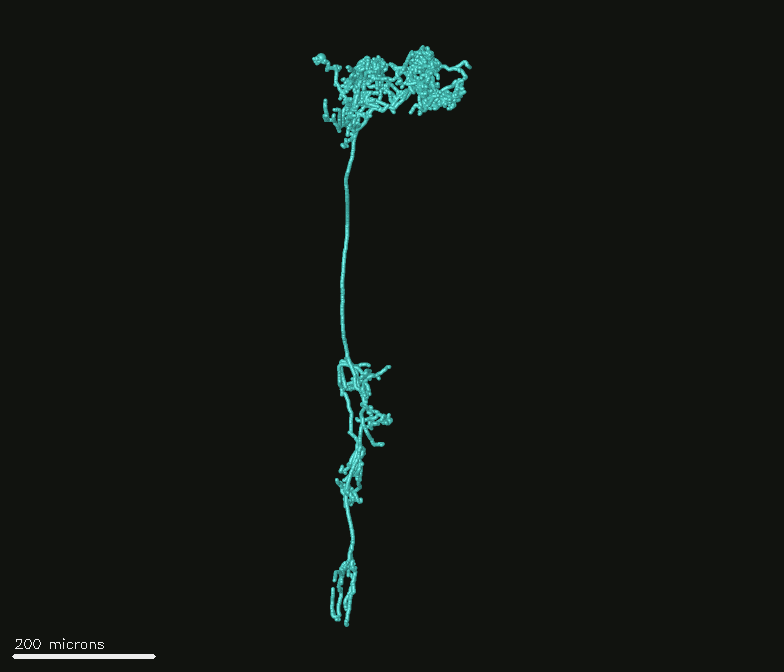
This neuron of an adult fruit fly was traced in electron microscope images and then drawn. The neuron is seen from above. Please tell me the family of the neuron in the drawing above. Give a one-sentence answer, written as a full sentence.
It is DNg which is the family of the neuron.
